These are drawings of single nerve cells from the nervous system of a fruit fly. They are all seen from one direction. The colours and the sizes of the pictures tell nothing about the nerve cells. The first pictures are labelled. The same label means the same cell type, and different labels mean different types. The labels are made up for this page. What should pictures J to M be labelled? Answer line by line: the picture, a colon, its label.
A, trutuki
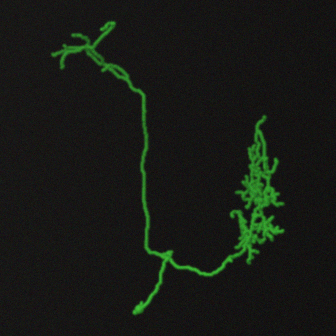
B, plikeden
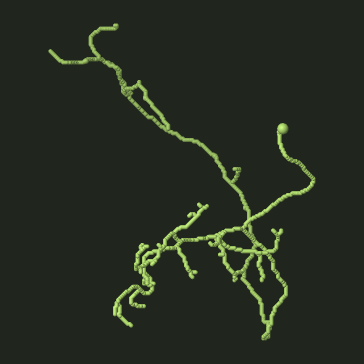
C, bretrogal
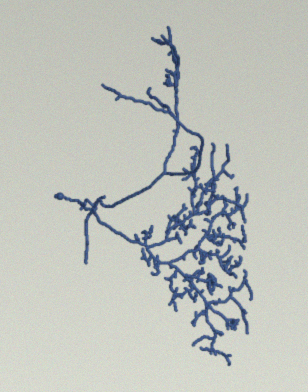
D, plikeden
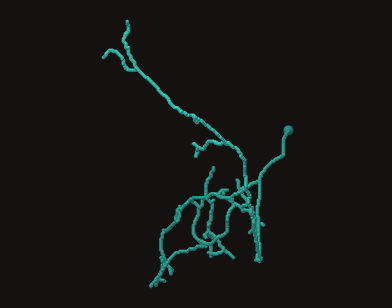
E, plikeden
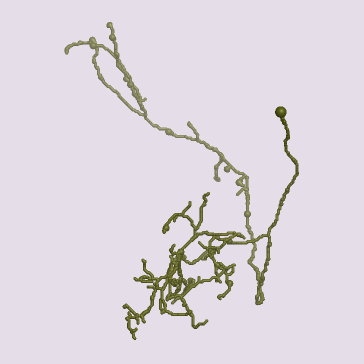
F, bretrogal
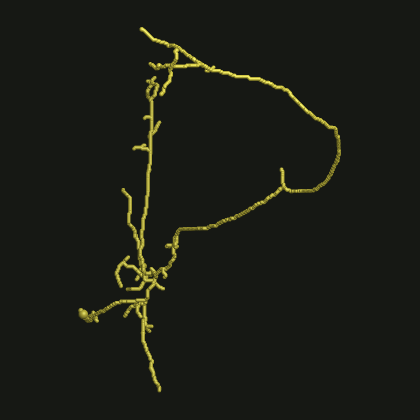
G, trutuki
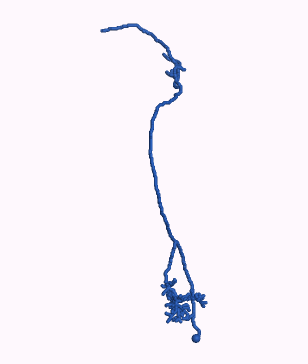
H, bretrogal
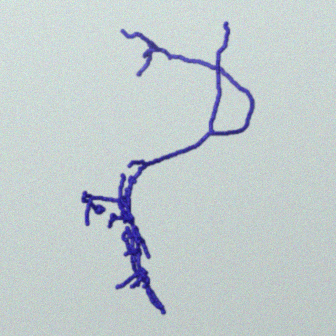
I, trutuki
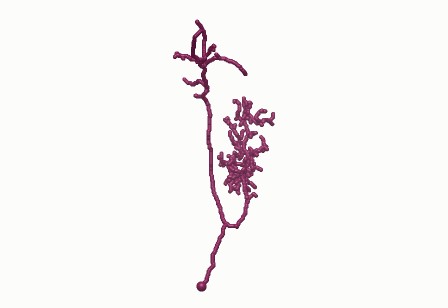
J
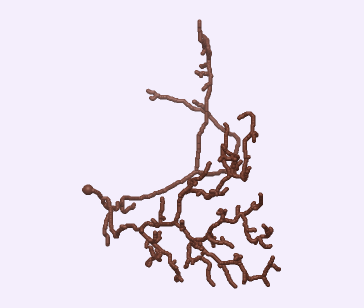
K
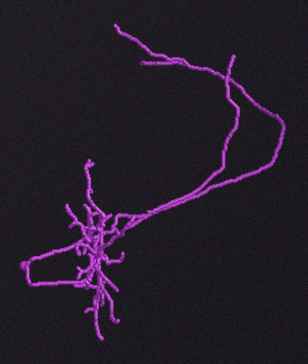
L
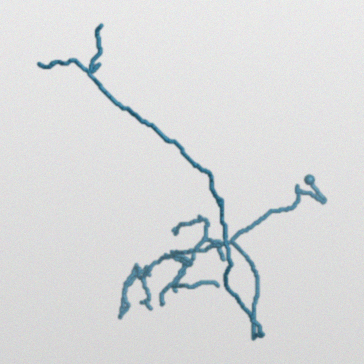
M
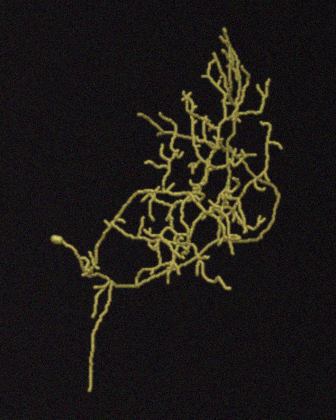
J: bretrogal
K: bretrogal
L: plikeden
M: bretrogal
